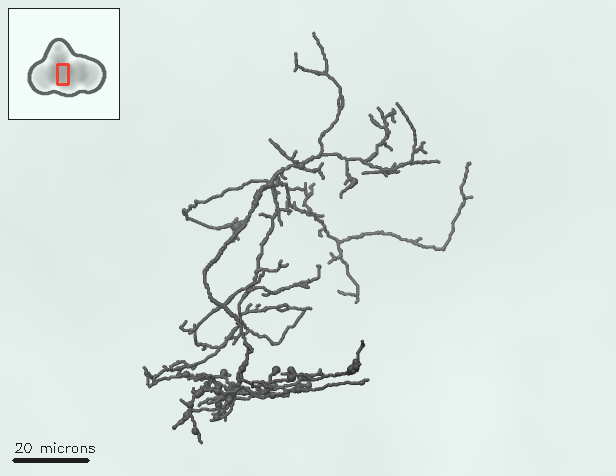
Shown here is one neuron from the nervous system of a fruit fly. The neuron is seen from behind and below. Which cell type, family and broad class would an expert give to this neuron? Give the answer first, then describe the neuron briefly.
It is of cell type LAL024. Its family is hemilineage CREa2_ventral. This is a central-brain intrinsic neuron. By the scale bar it is about 110 microns tall in this view. Dozens of branch ends can be seen.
